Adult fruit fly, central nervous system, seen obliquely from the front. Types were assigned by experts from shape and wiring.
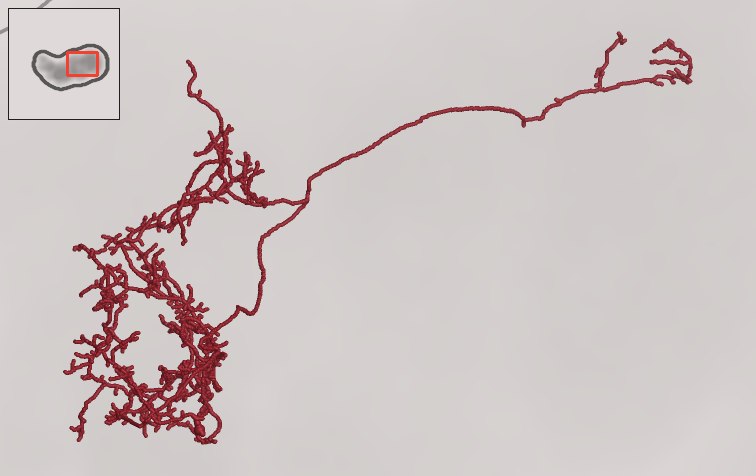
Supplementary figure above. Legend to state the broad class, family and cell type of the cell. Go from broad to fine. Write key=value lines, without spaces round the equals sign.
broad_class=central-brain intrinsic neuron
family=hemilineage VLPa1_medial
cell_type=AVLP728m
